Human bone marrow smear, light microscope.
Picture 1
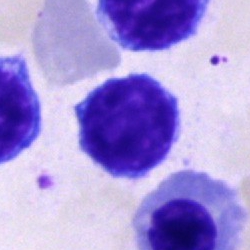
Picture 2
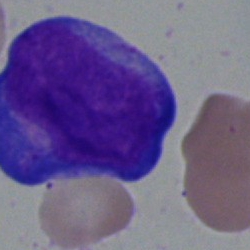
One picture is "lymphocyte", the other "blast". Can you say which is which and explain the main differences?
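The lymphocyte is in picture 1, the blast in picture 2. The lymphocyte is roundish, its edge slightly uneven and bumpy. Its cytoplasm is very scant, visible only as a thin blue rim at the edge.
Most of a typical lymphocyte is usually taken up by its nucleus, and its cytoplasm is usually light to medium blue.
The chromatin stains deep purple, with faint, paler mottled patches. Neither granules nor vacuoles can be seen in this cell.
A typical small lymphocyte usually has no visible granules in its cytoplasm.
The blast has an irregular outline, with small bulges and notches along its right border. Its nucleus fills most of the cell, and the chromatin is finely textured and evenly spread, with no coarse dark clumps. Its cytoplasm likewise shows no granules and no vacuoles. Set side by side, the two cells differ chiefly in outline and chromatin: a slightly bumpy edge against a border with bulges and notches on the right, and deep purple chromatin with paler mottled patches against fine, evenly spread chromatin.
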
